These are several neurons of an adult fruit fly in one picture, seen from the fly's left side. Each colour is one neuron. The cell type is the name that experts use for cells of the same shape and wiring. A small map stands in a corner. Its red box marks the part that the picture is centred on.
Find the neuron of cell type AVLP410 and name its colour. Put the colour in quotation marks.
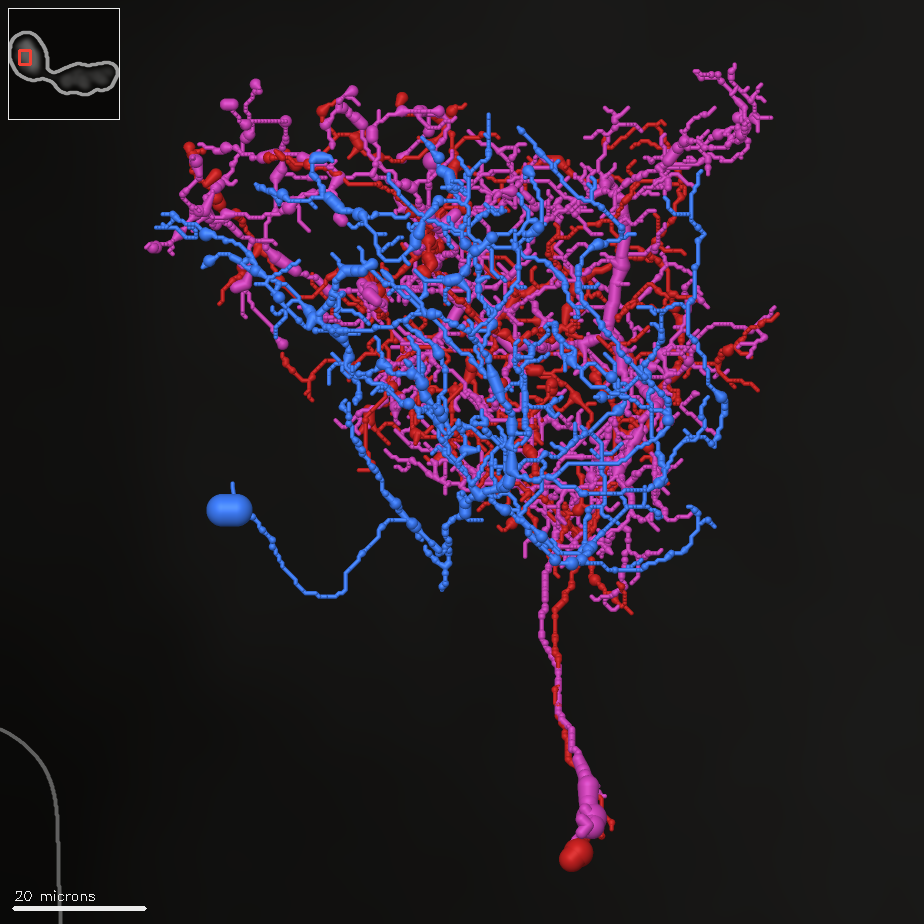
"blue"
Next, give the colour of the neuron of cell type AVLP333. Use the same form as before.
"red"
